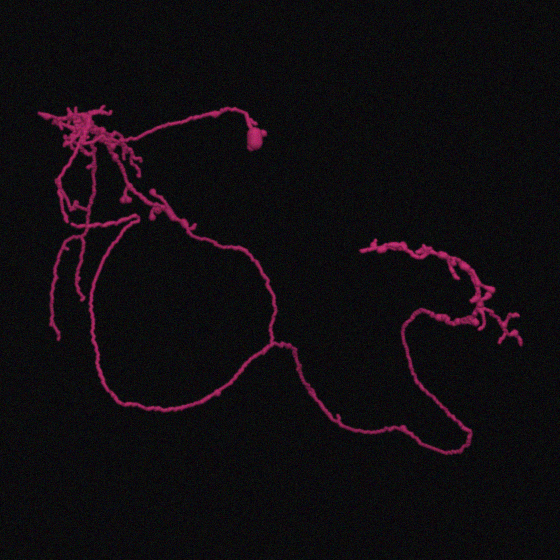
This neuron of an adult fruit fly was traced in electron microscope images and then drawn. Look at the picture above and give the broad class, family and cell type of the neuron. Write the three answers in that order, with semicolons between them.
central-brain intrinsic neuron; hemilineage PSp2; PS229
